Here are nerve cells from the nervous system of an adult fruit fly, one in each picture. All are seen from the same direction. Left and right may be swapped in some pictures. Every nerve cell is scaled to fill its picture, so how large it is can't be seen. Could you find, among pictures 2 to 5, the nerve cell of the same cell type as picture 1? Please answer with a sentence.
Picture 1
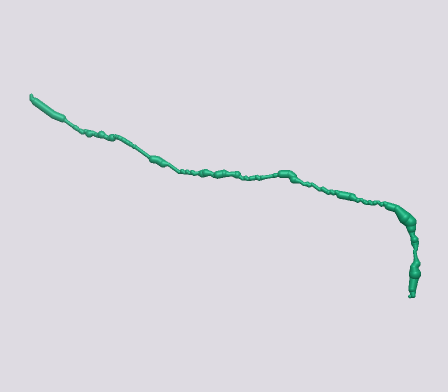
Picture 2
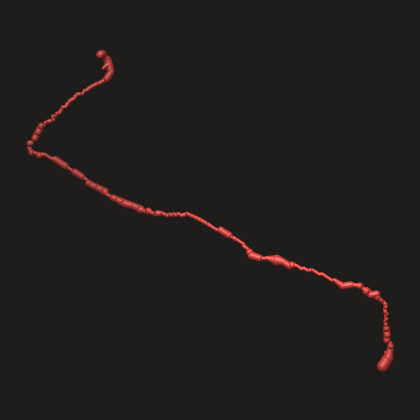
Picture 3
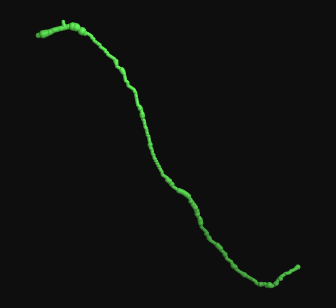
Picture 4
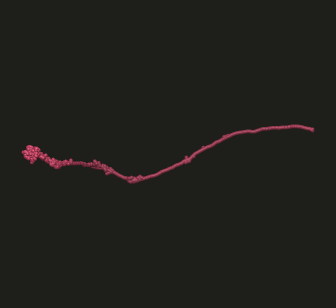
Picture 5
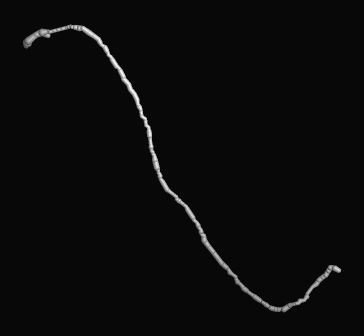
Picture 3 is of the same cell type.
